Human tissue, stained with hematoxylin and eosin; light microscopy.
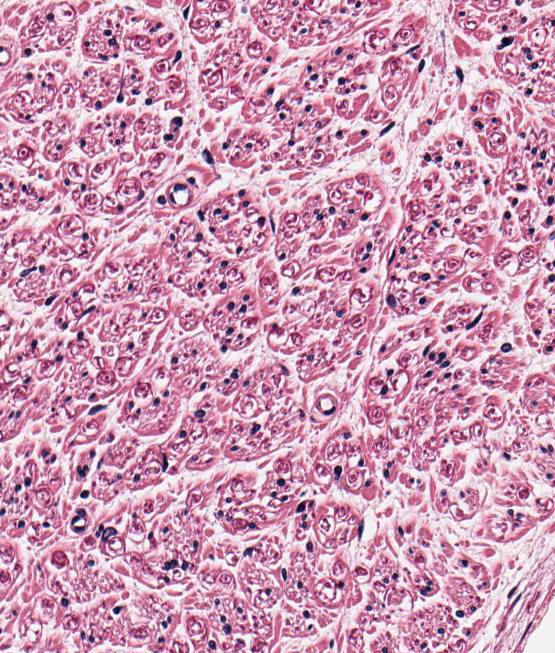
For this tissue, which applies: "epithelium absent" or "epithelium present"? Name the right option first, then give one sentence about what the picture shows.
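Epithelium absent. No epithelial lining or glands are present anywhere in the field.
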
